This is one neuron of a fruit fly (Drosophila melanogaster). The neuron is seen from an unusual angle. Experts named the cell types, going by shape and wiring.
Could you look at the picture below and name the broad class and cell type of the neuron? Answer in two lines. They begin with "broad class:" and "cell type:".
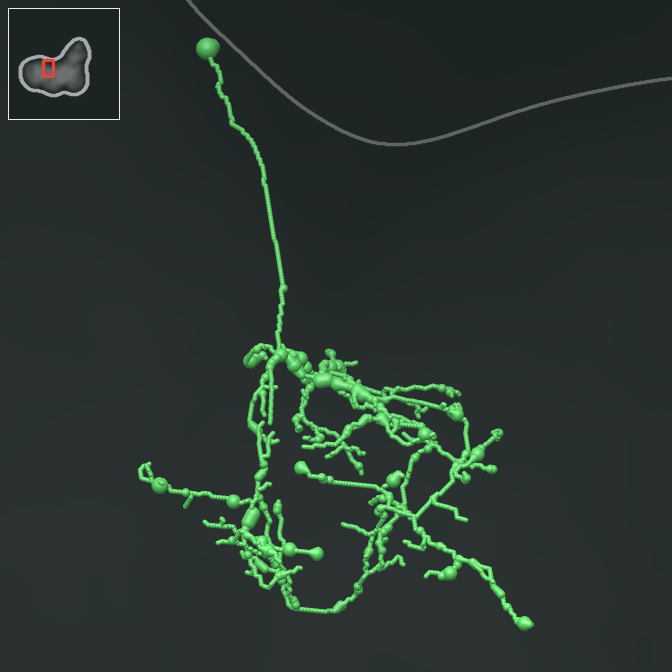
broad class: central-brain intrinsic neuron
cell type: CB1227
